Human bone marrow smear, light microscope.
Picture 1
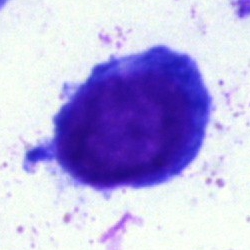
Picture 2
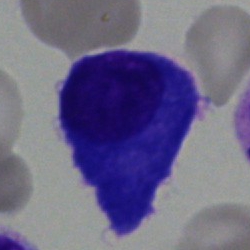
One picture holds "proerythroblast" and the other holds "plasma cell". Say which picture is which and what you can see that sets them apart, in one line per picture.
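Picture 1 shows a proerythroblast: The cytoplasm is a scant, deep blue rim.
Picture 2 shows a plasma cell: The cytoplasm is abundant and extends well below the nucleus into the tapering lower part.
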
